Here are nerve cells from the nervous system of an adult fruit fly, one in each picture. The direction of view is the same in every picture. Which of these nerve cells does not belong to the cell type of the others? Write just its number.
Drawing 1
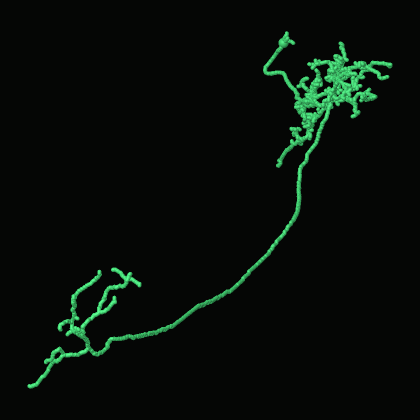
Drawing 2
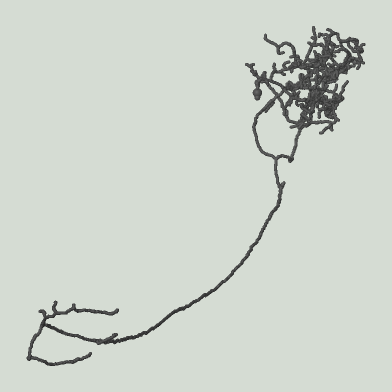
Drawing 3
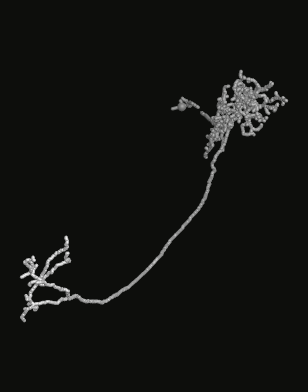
2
